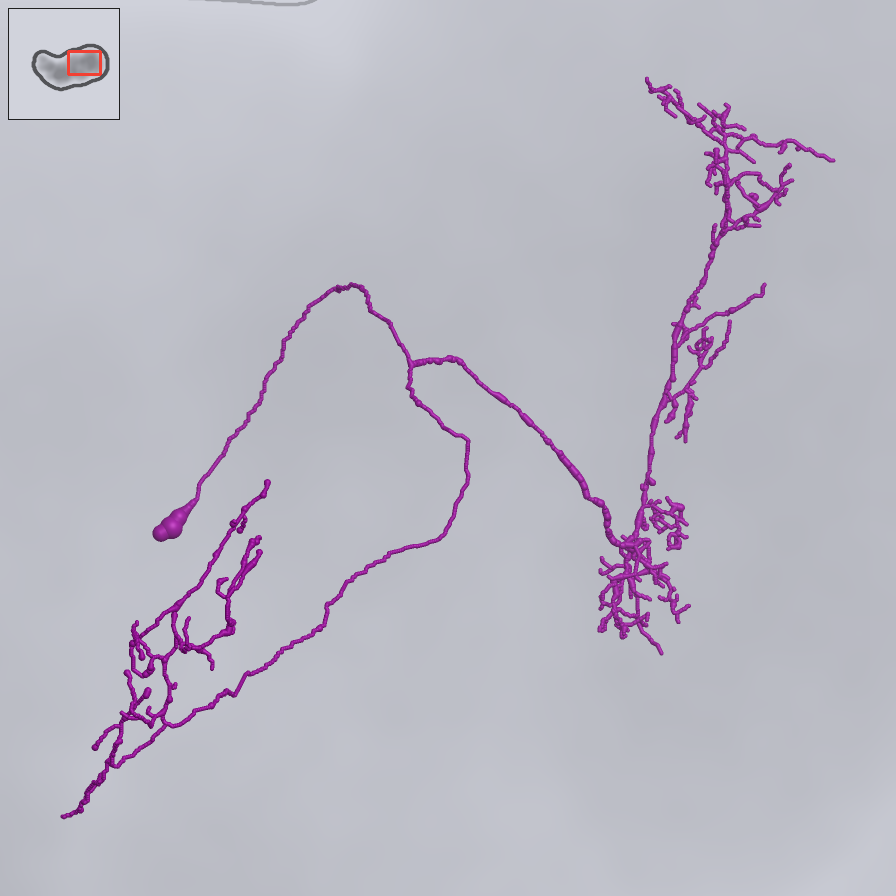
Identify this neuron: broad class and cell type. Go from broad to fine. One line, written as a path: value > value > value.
central-brain intrinsic neuron > PLP221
